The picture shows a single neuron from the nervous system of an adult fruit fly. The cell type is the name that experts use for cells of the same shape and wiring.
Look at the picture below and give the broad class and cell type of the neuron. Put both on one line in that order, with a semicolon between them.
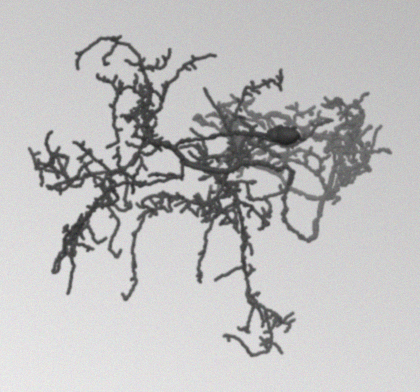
central-brain intrinsic neuron; CRE075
